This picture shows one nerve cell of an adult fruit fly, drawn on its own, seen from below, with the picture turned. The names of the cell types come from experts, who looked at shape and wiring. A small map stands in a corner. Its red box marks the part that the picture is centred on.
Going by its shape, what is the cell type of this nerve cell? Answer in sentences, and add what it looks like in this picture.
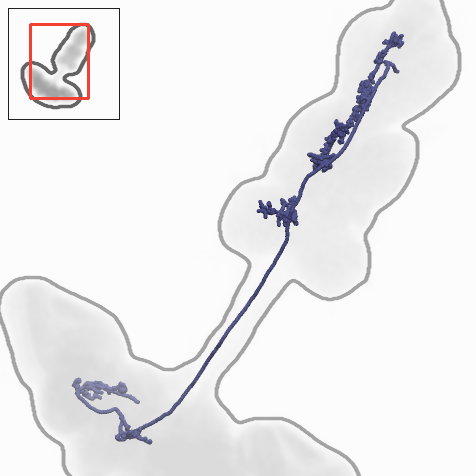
Its cell type is AN09B034. Its broad class is ascending neuron. It reaches both the brain and the nerve cord, passing through the neck. As drawn here it is about as wide as it is tall.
